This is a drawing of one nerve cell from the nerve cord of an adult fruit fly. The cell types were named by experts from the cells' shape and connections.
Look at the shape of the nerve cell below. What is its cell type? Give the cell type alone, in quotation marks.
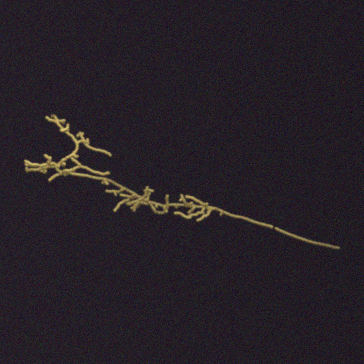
"DNpe022"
